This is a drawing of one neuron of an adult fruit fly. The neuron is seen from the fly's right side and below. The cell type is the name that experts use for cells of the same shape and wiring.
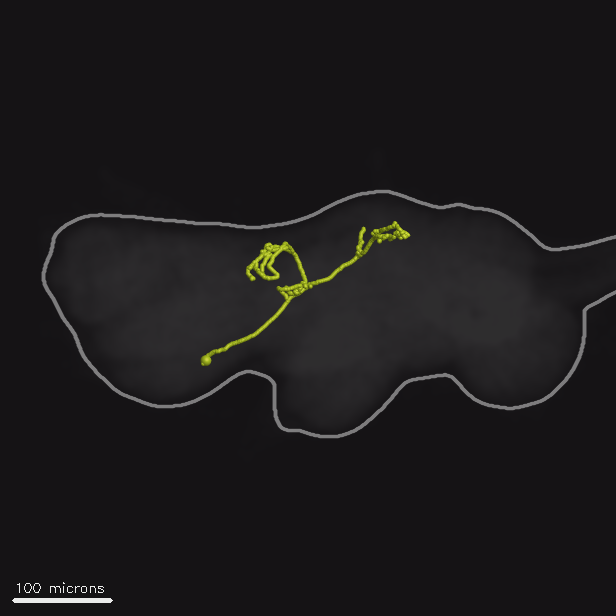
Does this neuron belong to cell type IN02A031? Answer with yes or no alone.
no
